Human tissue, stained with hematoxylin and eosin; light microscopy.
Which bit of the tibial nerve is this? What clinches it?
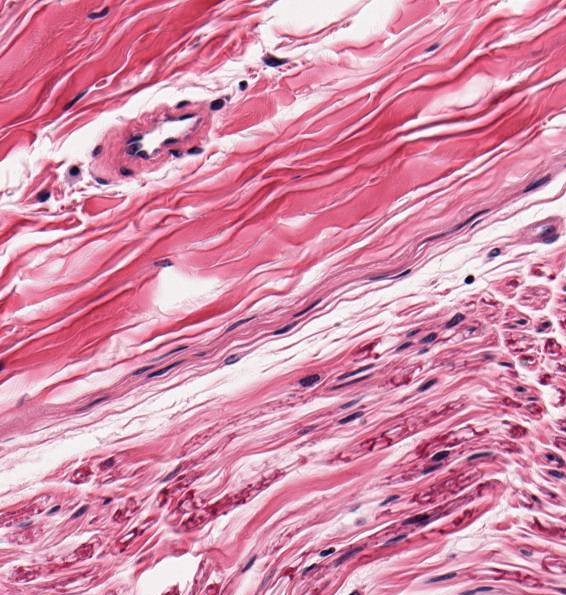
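I'd call this epineurium. The upper half is dense collagen: thick, wavy, bright pink bundles running diagonally. Thin, dark, spindle-shaped fibroblast nuclei are scattered between them, parallel to the bundles.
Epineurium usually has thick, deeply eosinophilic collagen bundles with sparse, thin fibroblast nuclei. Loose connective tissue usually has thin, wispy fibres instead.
The white clefts are a processing artefact.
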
